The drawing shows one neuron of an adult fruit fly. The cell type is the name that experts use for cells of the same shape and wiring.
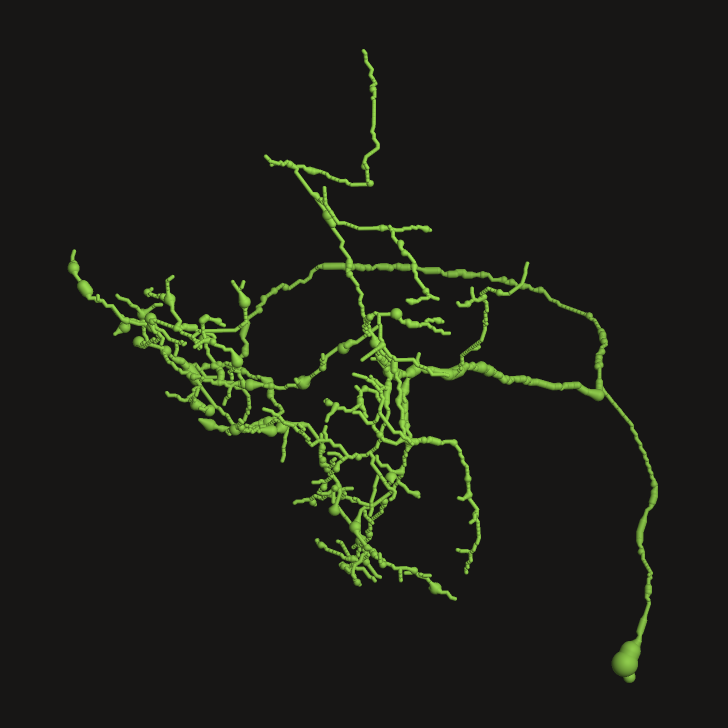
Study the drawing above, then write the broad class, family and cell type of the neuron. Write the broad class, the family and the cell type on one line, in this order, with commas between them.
central-brain intrinsic neuron, hemilineage SLPal2, SLP038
